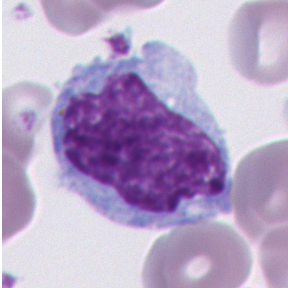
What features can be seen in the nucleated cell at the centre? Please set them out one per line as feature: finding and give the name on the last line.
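Outline: irregular, with a frayed, ragged edge
Nucleus: fills most of the cell
Cytoplasm: pale blue
Granules: none distinct in the cytoplasm
Identity: monocyte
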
